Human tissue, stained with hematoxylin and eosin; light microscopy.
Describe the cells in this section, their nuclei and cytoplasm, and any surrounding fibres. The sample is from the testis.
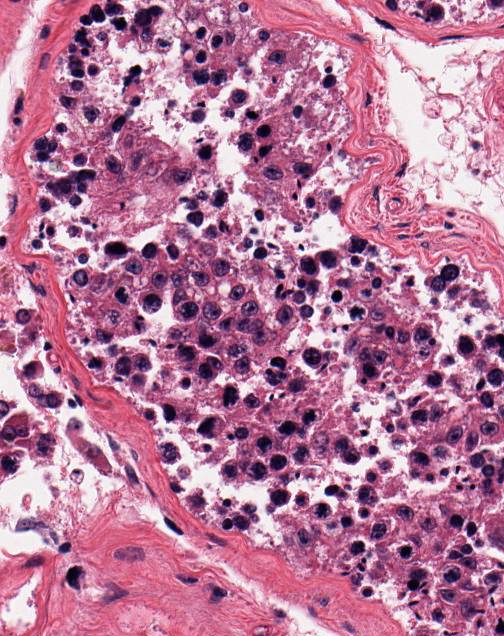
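A large nest of cells fills most of the field, bounded left and upper right by wavy bands of pink fibrous tissue. Small, dense, dark shrunken nuclei are numerous throughout. Its cells lie loosely among many small clear spaces, forming no glands or lumens.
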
